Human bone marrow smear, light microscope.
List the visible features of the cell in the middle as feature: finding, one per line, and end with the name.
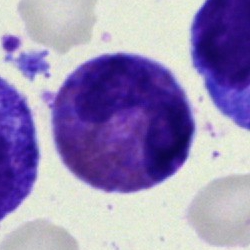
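Outline: round, smooth
Overall staining: deep blue-purple over most of the cell
Central zone: paler, pinkish-lilac
Specks: fine, pink-purple, scattered through the central zone
Name: eosinophil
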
